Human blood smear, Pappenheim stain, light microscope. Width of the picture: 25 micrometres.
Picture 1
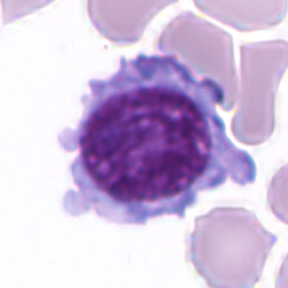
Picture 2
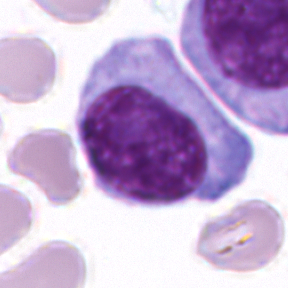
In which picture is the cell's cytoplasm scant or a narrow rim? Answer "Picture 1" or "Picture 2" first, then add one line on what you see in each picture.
Picture 1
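In picture 1: The nucleus fills most of the cell, leaving a modest rim of cytoplasm.
In picture 2: The cytoplasm is plentiful and is widest above and to the right of the nucleus.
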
